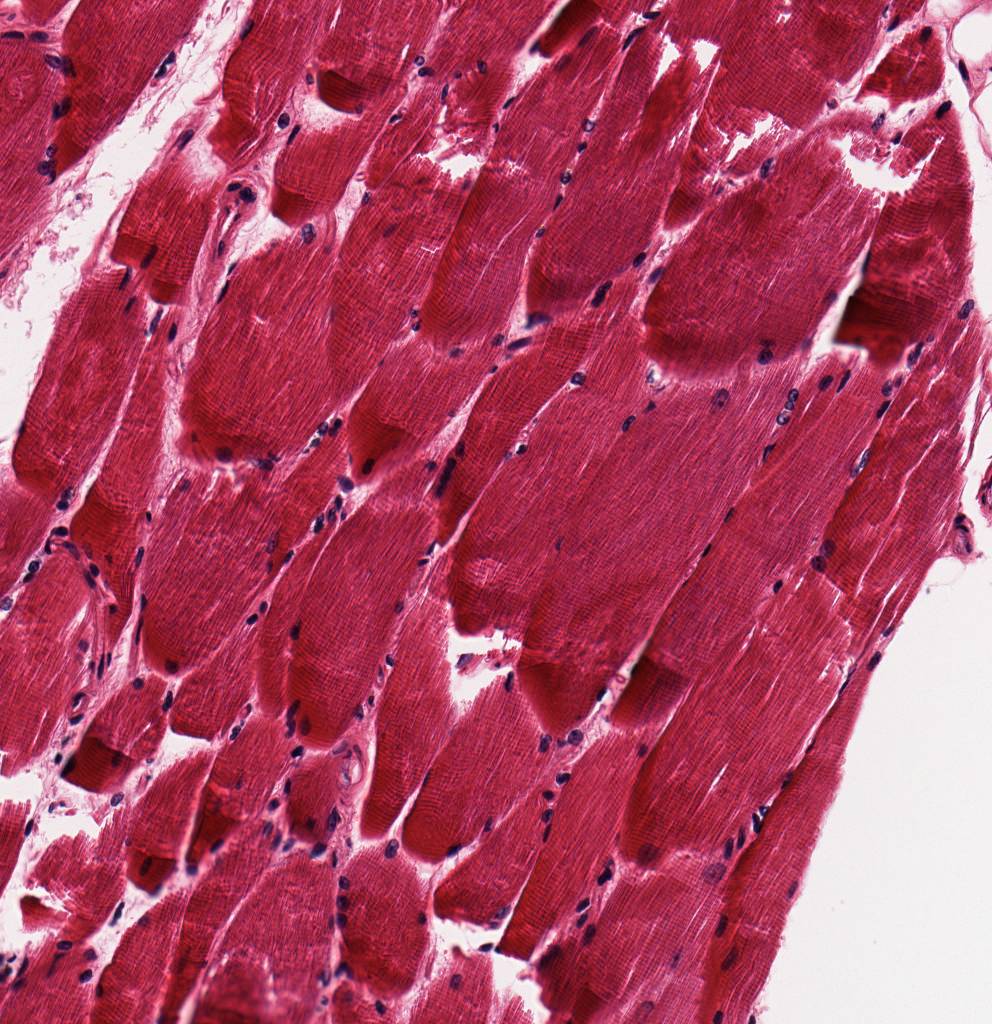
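Skeletal muscle: long fibres run in parallel, diagonally from lower left to upper right, with fine cross-striations. Small, dark, elongated nuclei lie along the fibre edges, not in the centres. The cytoplasm stains deep red-pink.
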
